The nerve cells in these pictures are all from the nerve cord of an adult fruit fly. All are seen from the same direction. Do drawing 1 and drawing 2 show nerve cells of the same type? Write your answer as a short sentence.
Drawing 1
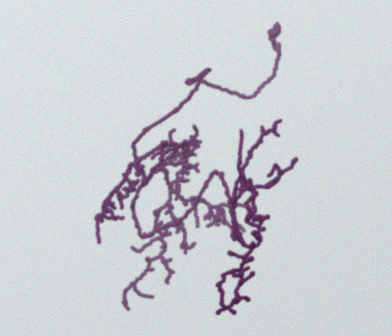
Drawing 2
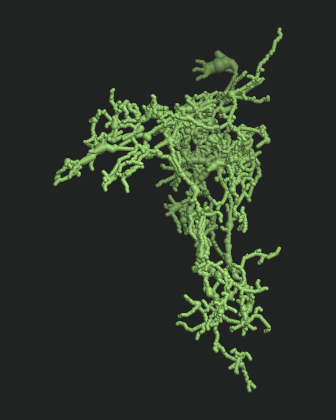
They are of different cell types.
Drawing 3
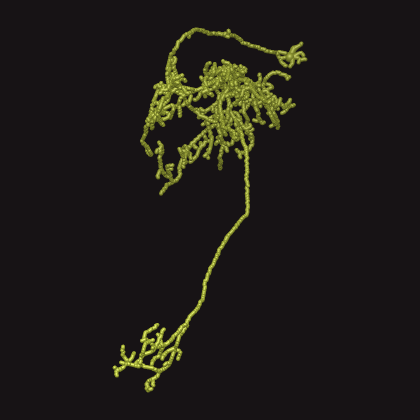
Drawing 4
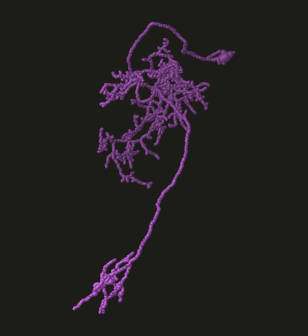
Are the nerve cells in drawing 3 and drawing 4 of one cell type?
They are of the same cell type.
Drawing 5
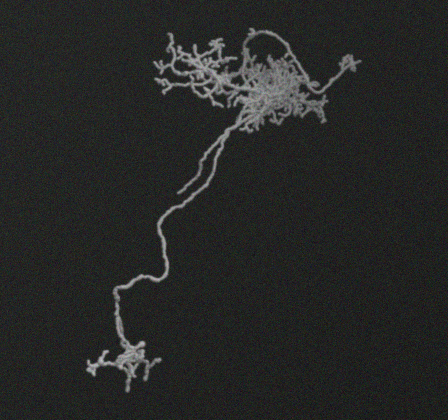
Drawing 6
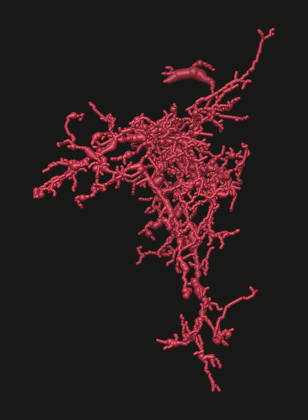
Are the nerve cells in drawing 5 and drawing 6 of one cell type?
They are of different cell types.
